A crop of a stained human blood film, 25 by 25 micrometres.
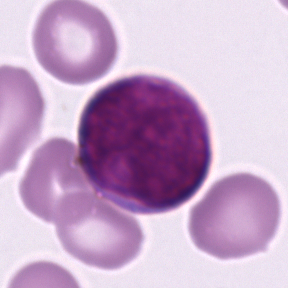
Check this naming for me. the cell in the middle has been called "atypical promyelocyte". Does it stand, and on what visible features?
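I'd call this a myeloblast rather than an atypical promyelocyte. The first thing I check is granules, and none are seen in the cytoplasm.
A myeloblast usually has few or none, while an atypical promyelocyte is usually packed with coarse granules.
So the empty cytoplasm weighs against atypical promyelocyte. Next, the cytoplasm shows only as a thin crescent along the lower edge.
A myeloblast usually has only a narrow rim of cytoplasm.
That sits well with myeloblast. The rest I simply note: the outline is round and smooth, there are no vacuoles, and the cell is about 12 micrometres across, about 1.5 times as wide as a red cell that lies whole in the picture. Red cells touch it on the lower left side.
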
